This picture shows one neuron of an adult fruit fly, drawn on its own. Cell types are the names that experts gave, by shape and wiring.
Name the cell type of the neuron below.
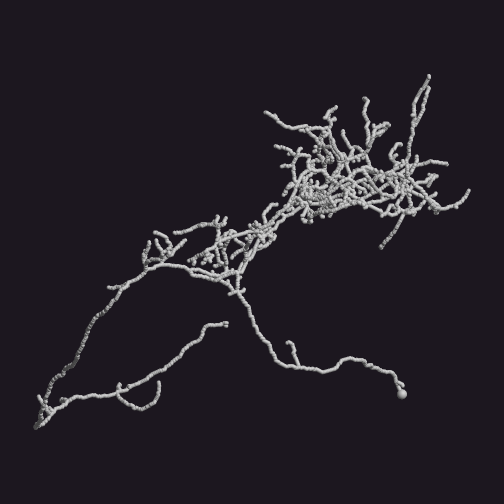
pC1_13c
